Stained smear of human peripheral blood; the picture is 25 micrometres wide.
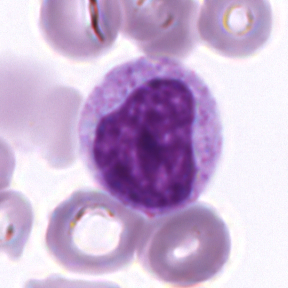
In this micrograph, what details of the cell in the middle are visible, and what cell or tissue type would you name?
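Look at the middle one: a round, smooth outline, and a single unlobed nucleus filling most of the cell. Its cytoplasm is pale lilac-pink, with fine pinkish-purple granules scattered through it. It's a metamyelocyte.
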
